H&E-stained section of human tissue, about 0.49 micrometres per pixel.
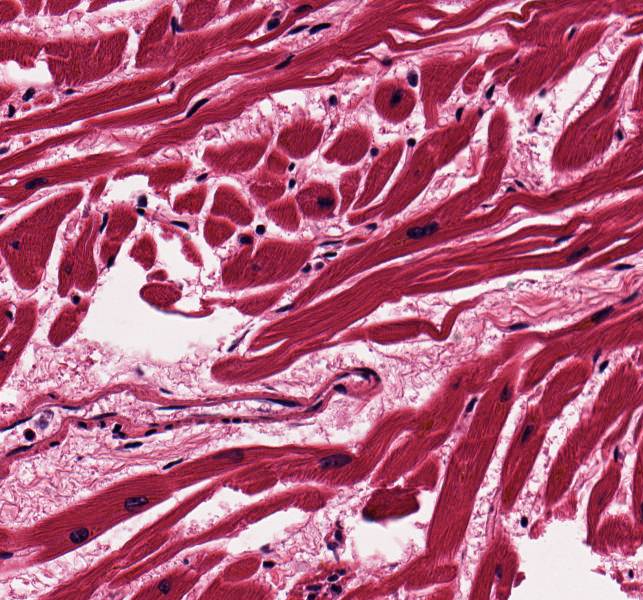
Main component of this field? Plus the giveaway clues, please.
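What fills this field is myocardium.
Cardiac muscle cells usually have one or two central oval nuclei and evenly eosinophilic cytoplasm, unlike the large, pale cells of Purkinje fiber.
Notice the single, oval, central nuclei and the deep, dense pink-red cytoplasm. In the upper centre, fibres cut across show as rounded to polygonal profiles of varying size, some with a central nucleus. Between bundles, broadest across the middle left, lies pale, loose, wispy connective tissue with small dark nuclei.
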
